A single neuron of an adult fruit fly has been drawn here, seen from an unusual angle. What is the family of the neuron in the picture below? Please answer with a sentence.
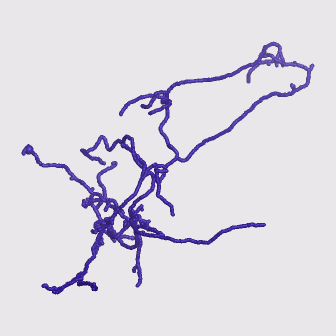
The family is hemilineage 17A.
